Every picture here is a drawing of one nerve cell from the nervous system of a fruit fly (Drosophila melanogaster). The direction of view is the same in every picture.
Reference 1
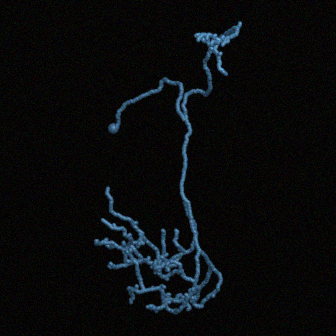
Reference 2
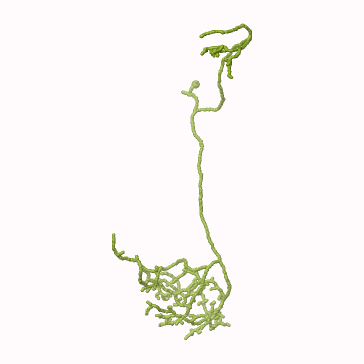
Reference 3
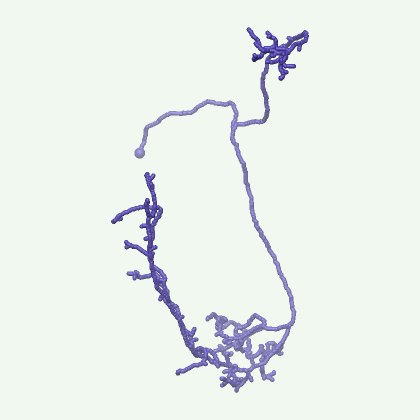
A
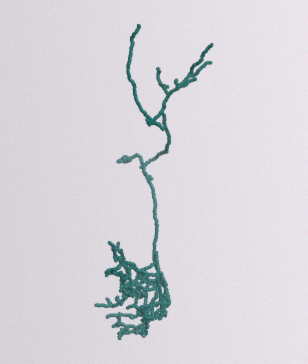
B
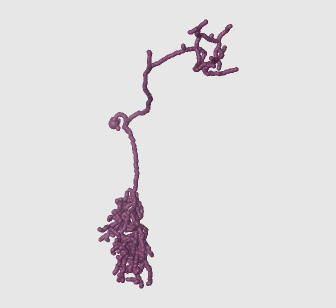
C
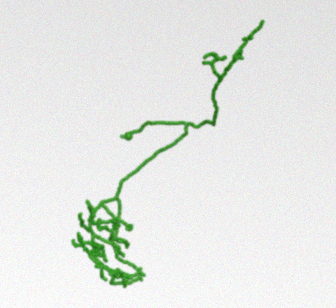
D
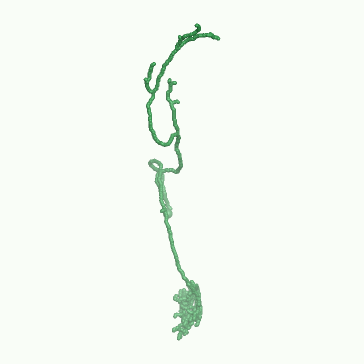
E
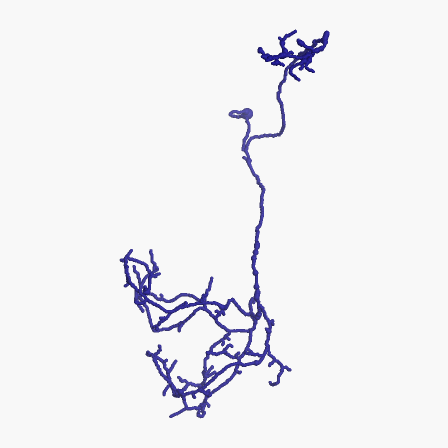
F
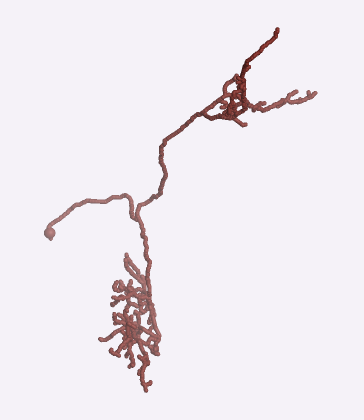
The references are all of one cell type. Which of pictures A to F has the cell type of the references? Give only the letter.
E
